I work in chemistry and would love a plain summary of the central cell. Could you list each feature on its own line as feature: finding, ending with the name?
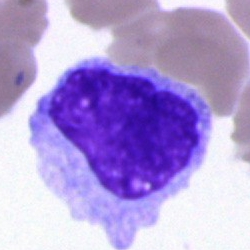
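Projection: one tapered process from the bottom of the cell.
Nucleus: large, off-centre toward the upper right.
Chromatin: dark purple, clumped, with scattered small pale spots.
Cytoplasm: pale blue, widest rim below and left of the nucleus.
Verdict: monocyte.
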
